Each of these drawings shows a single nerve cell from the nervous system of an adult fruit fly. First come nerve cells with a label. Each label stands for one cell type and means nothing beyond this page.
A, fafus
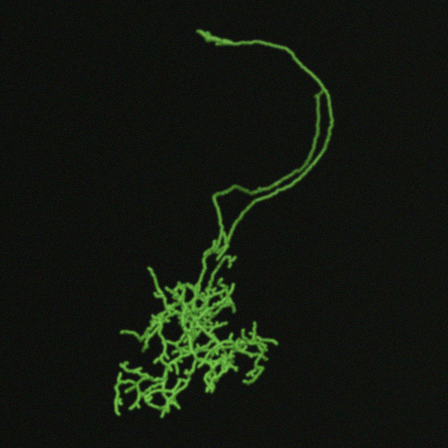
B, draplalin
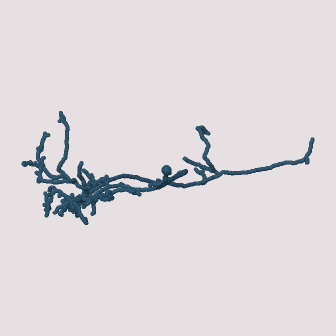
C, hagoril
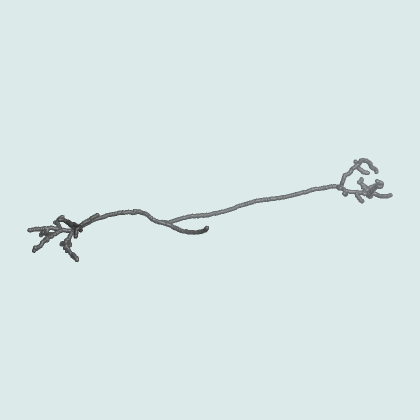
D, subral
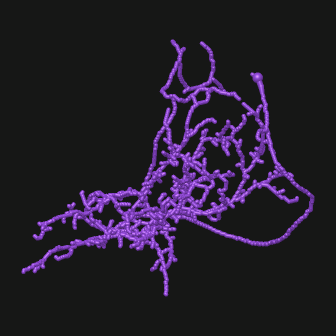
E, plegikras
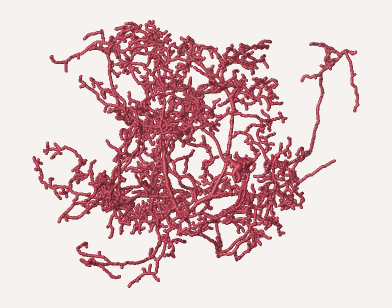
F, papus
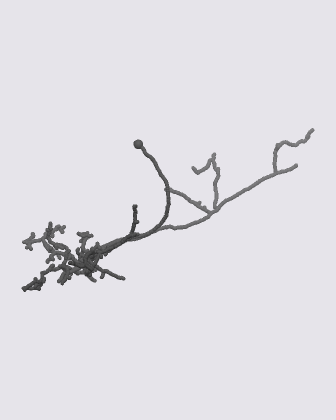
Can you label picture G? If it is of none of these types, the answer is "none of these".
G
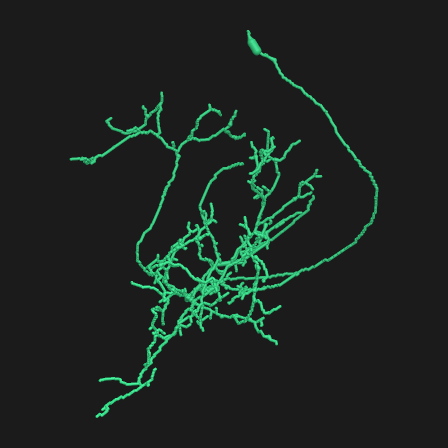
subral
